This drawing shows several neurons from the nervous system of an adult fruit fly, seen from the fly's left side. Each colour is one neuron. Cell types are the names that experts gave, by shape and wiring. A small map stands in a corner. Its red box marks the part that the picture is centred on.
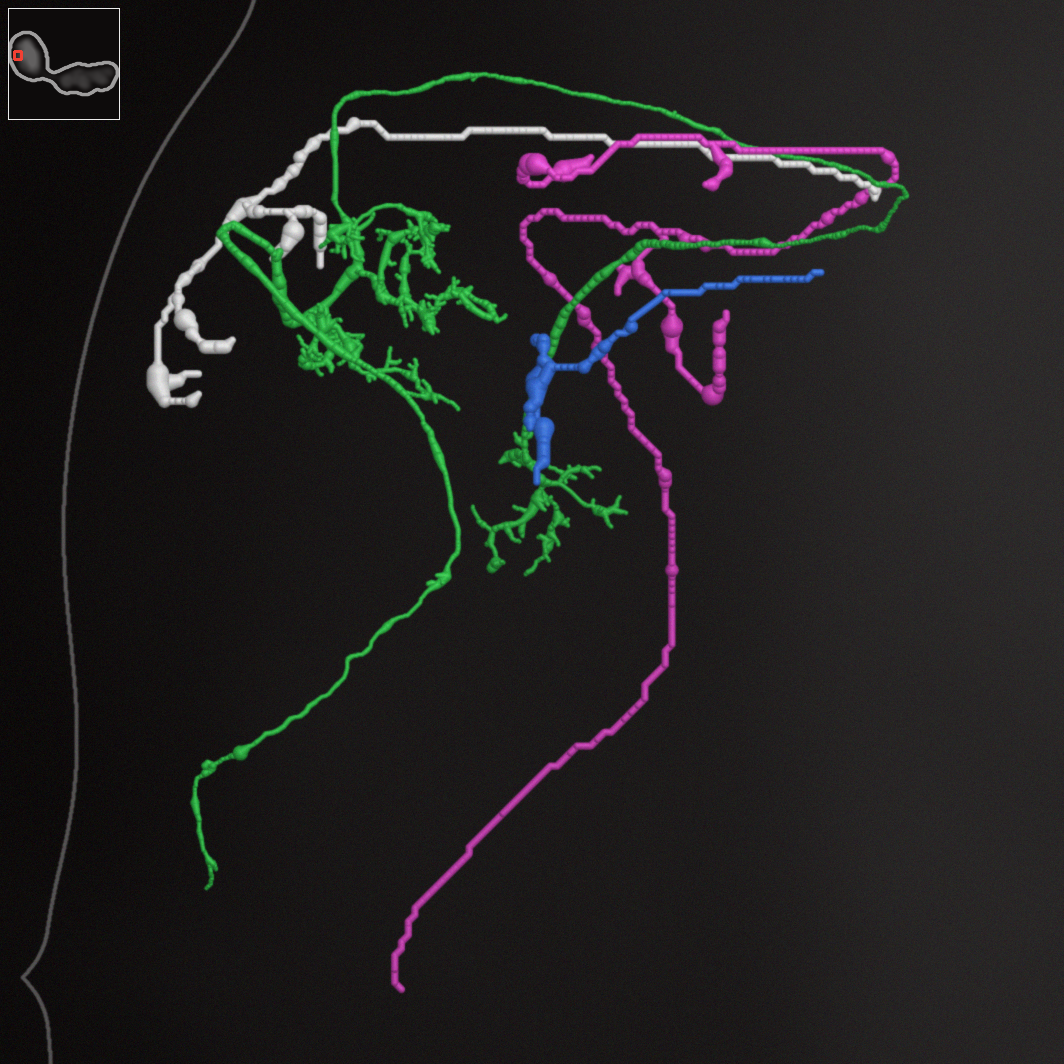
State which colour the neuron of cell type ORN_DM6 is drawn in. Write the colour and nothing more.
blue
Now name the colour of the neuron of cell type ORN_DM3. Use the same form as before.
magenta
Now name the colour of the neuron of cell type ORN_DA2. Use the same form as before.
white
